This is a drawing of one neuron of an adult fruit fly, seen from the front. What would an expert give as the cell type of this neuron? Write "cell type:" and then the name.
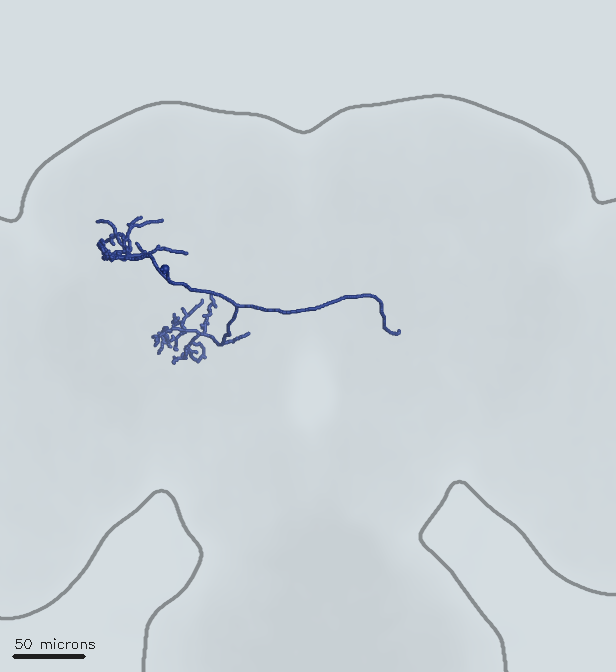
cell type: AOTU036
